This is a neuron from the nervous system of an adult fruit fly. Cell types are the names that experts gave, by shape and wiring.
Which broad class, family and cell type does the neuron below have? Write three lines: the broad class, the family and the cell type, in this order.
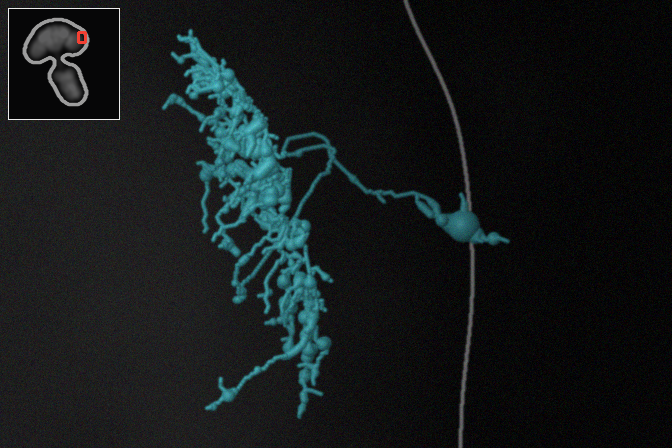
optic-lobe intrinsic neuron
Dm
Dm12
